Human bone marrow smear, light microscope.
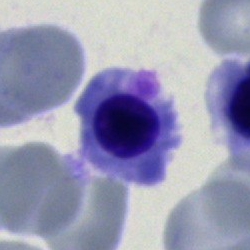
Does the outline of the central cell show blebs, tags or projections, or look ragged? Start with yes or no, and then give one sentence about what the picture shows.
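Yes. The cell outline is irregular, with small rounded bumps along its right side.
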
